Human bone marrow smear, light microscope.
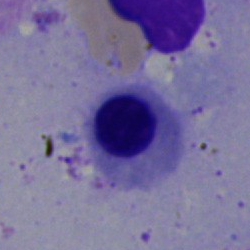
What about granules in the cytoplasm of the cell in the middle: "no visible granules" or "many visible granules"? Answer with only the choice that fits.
No visible granules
